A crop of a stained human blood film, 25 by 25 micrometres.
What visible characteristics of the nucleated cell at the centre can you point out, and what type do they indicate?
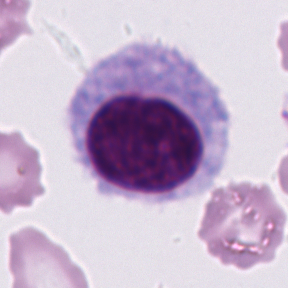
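I'm seeing a roughly round outline, fringed by fine, short, fuzzy projections along the border. The nucleus looks oval, its long axis lying horizontally. I can't make out distinct granules in the cytoplasm. So this is a hairy cell.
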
